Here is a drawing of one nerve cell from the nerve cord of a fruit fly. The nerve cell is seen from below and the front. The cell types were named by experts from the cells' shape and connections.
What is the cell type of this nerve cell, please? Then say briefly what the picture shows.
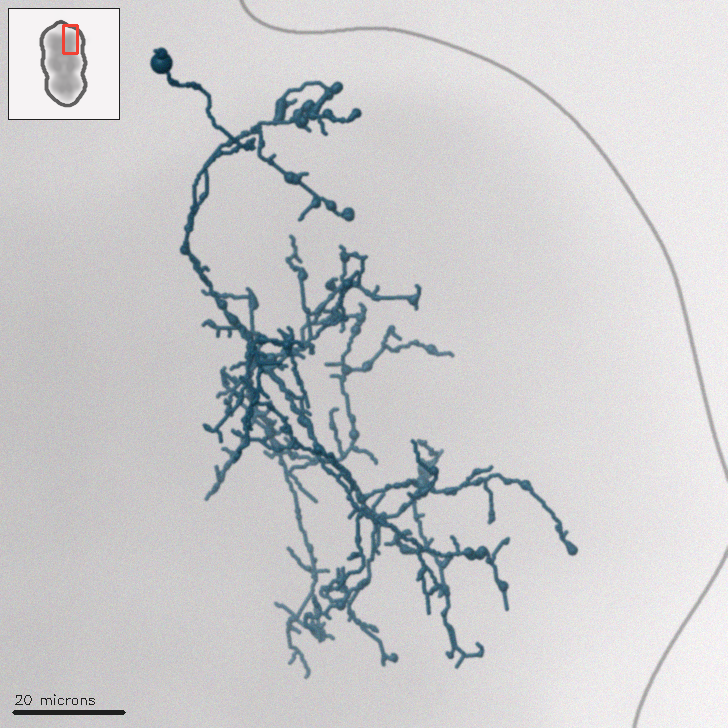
Its cell type is IN16B115. This is a nerve-cord intrinsic neuron. From top to bottom in the picture it spans about 120 microns. In this view it is taller than it is wide.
